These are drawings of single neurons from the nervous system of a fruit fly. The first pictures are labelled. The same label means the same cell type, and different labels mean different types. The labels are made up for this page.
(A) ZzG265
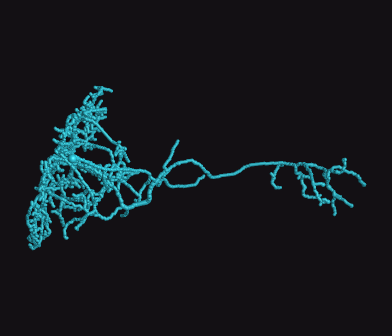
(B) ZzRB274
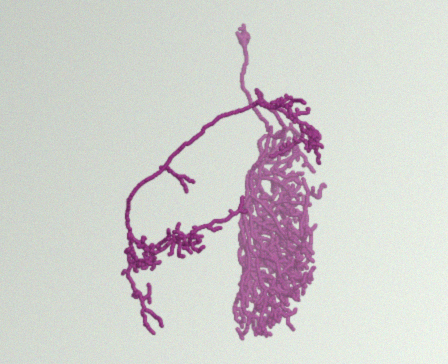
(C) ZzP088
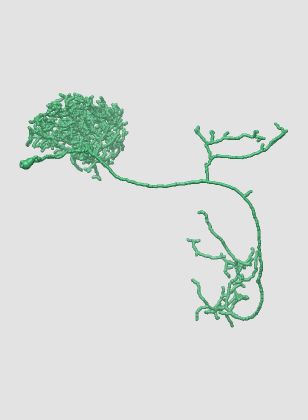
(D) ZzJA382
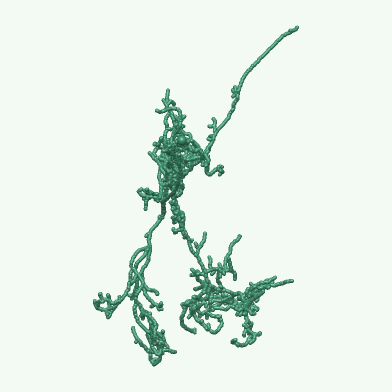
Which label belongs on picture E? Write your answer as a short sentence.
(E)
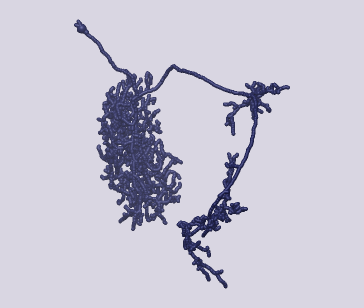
It belongs to ZzRB274.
